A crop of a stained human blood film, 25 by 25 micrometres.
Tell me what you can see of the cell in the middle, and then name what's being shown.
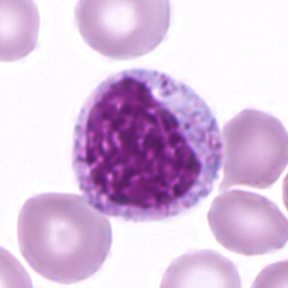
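Most of the cell is taken up by the nucleus, and it sits off-centre, over toward the left. The rim of cytoplasm, I notice, is widest on the right side. That cytoplasm has a pale greyish-blue tone. This one is a myelocyte.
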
